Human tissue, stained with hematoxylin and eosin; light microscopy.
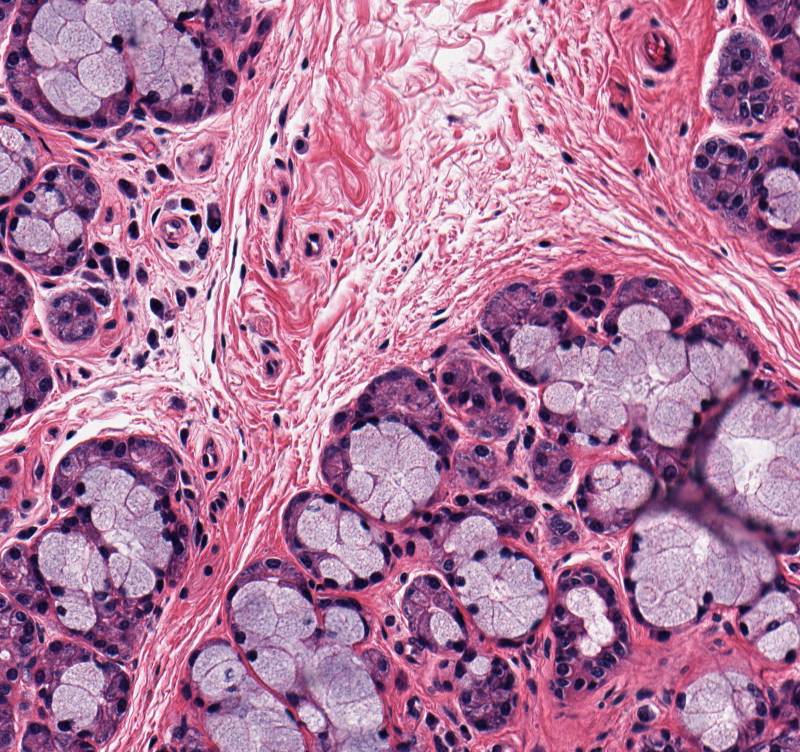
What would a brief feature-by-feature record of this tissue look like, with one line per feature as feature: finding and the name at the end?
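Gland units: mostly pale, foamy, grey-lilac cytoplasm.
Mucous nuclei: small, dark, flattened against cell bases.
Caps: dark purple granular cells, round nuclei, clustered at edges of pale units.
Stroma: fibrous, small vessels in upper half.
Name: minor salivary gland.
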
